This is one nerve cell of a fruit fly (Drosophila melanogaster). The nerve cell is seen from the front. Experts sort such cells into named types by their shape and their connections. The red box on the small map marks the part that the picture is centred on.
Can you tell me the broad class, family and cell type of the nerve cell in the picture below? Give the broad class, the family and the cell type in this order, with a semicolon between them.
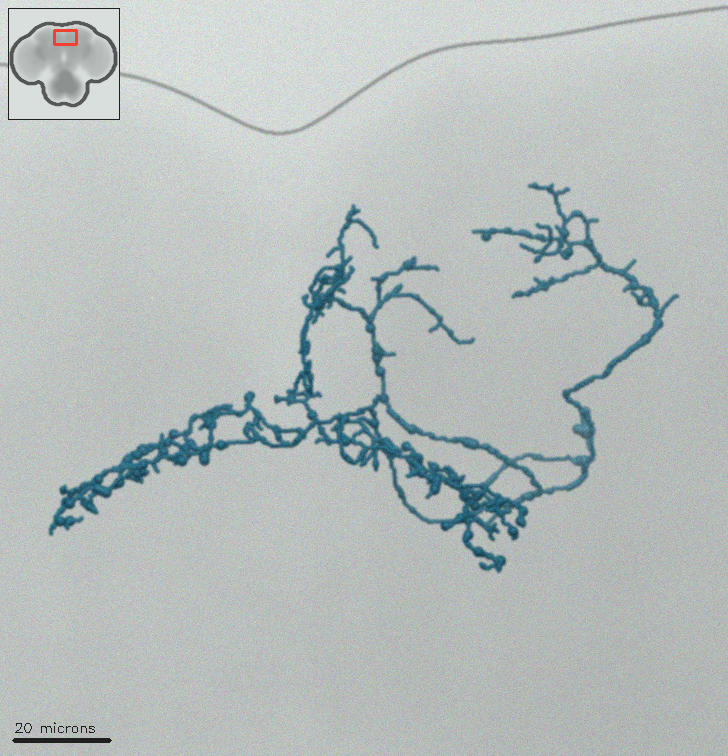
central-brain intrinsic neuron; hemilineage DM6_dorso_medial; FB8C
